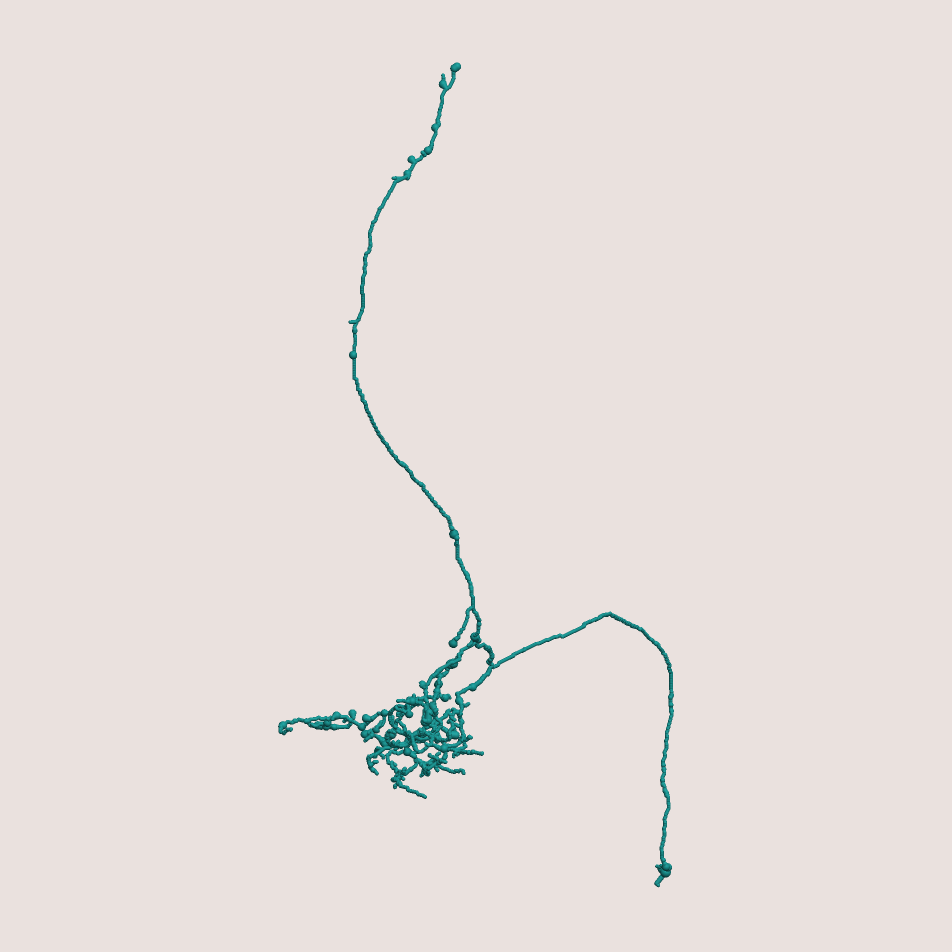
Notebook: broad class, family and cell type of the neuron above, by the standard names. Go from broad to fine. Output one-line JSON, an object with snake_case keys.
{"broad_class": "central-brain intrinsic neuron", "family": "hemilineage LB5", "cell_type": "PRW027"}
